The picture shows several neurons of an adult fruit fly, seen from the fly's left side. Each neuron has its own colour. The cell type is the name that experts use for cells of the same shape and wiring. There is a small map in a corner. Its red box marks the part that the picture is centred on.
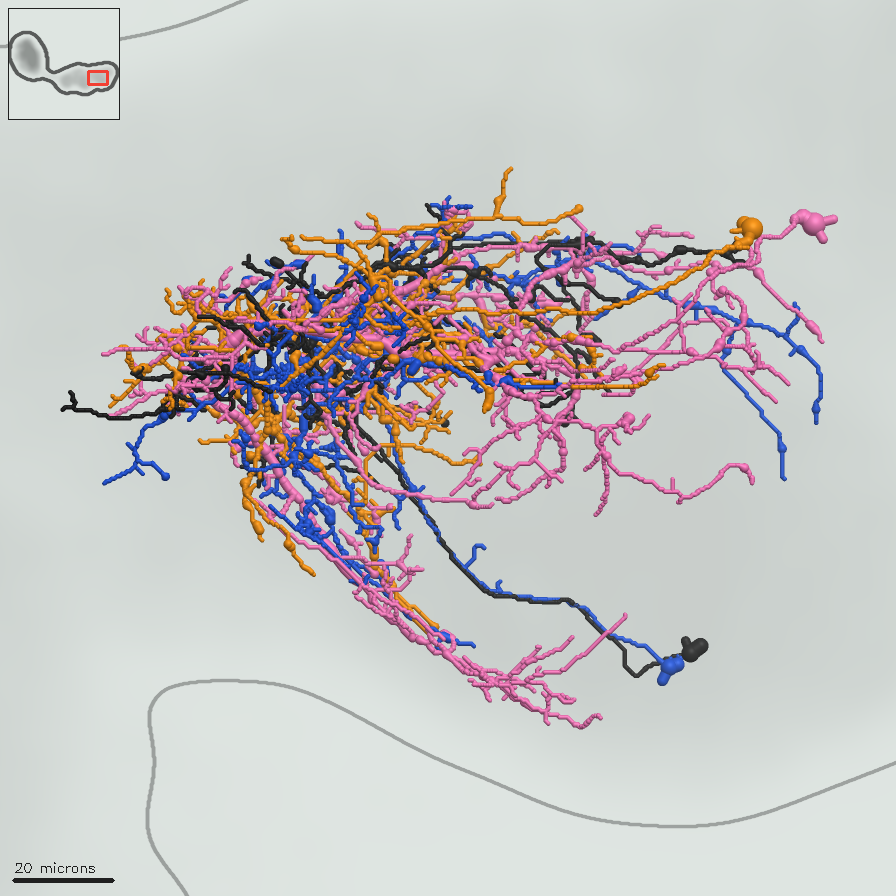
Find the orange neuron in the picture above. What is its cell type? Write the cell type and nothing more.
INXXX284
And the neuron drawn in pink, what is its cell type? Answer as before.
IN21A017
